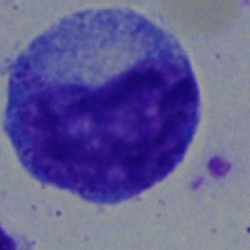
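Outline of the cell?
Roughly round.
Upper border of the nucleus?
Indented, giving a concave edge that faces the cytoplasm.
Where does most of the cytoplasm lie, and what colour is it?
Above the nucleus, at the top of the cell, and it is blue.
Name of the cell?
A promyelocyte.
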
